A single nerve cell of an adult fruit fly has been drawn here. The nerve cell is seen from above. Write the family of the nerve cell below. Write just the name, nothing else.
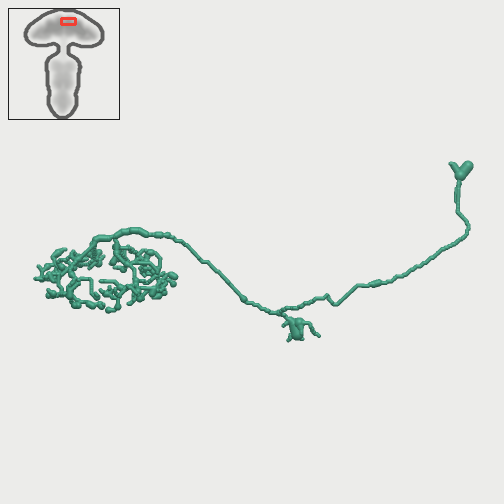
hemilineage EBa1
